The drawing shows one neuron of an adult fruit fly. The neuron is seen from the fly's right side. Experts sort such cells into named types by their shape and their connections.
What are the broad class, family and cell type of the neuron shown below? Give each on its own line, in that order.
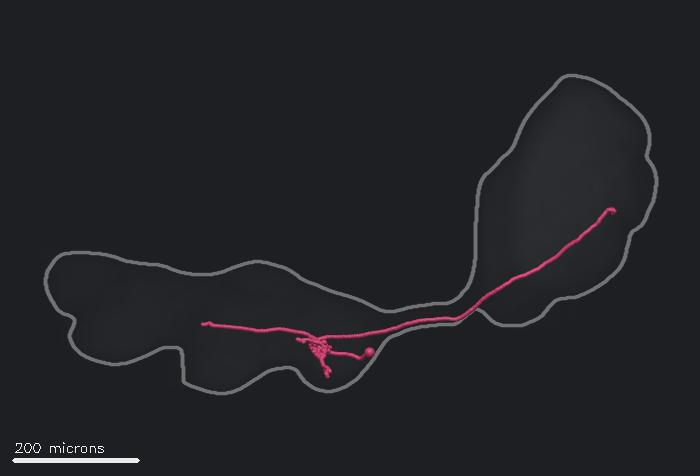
ascending neuron
hemilineage 10B
AN10B048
